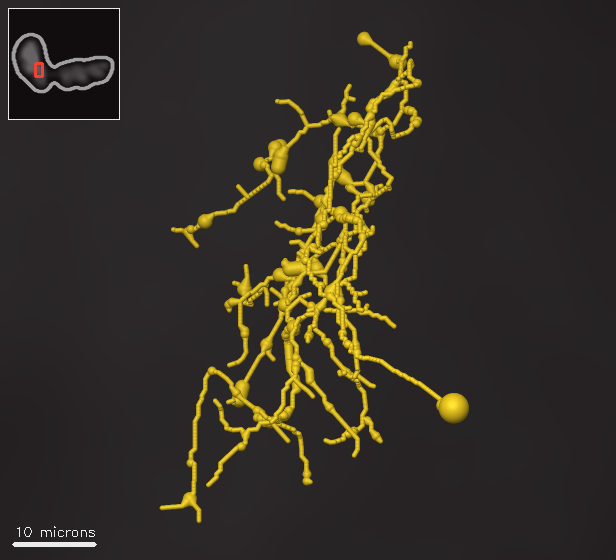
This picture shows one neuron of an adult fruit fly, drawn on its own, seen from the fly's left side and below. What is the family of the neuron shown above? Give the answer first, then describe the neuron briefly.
The family is Li. This is an optic-lobe intrinsic neuron. Its cell body lies at the lower right of the picture. By the scale bar it is about 60 microns tall in this view. The picture shows dozens of branch ends.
